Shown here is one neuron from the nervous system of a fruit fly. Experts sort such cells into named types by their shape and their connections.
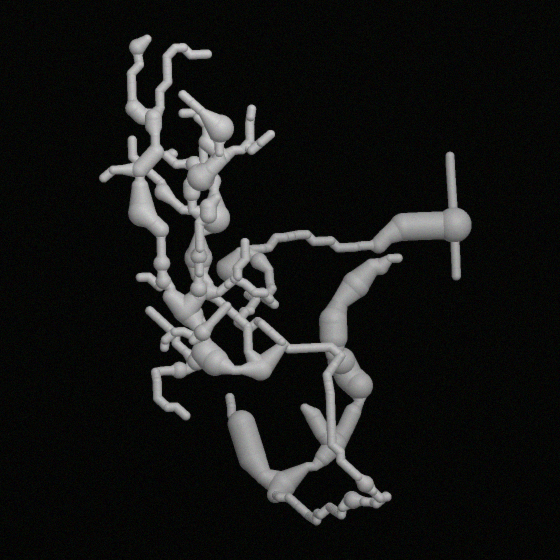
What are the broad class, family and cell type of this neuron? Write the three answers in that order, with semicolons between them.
optic-lobe intrinsic neuron; T; T5d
